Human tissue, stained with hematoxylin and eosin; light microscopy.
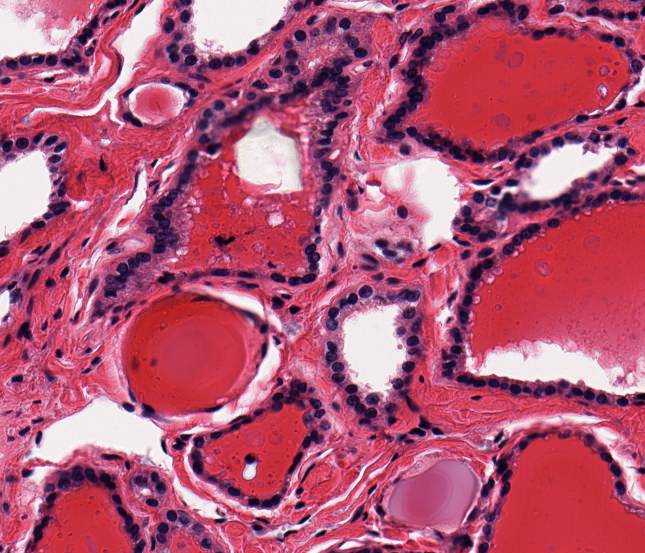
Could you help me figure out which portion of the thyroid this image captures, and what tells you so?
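Part shown: thyroid follicle, closed and rounded, of varying size, separated by bands of stroma. Lining: one layer of flattened to low cuboidal cells; nuclei small, round, dark, fairly even in size. Largest follicles, right side: filled with homogeneous deep pink material.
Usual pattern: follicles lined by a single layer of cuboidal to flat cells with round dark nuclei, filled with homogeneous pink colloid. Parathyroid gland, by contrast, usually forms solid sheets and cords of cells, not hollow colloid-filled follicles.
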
